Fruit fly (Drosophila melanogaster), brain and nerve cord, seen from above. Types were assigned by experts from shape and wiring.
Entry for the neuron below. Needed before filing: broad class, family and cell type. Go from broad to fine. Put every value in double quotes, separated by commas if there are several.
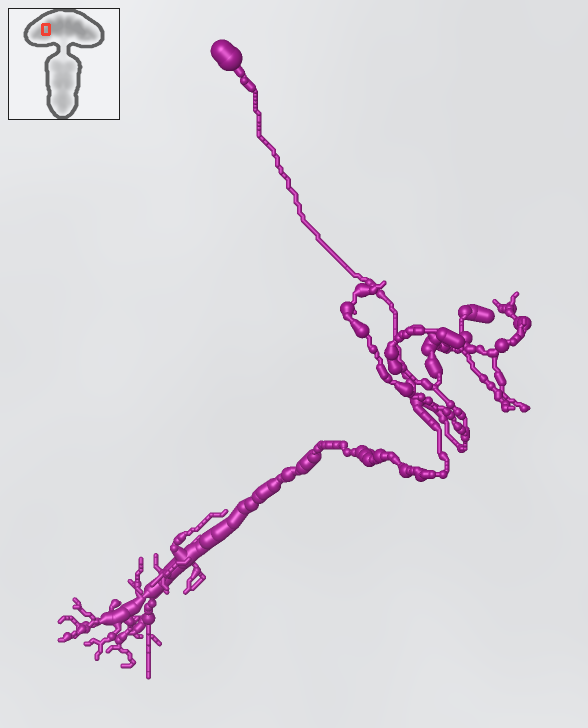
"visual projection neuron", "LC", "LC12"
